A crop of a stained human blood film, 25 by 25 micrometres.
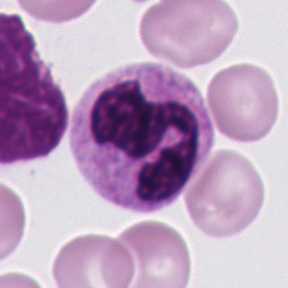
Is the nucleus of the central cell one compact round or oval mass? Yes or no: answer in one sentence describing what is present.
No, bent into a band without separate lobes, the nucleus is not compact.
